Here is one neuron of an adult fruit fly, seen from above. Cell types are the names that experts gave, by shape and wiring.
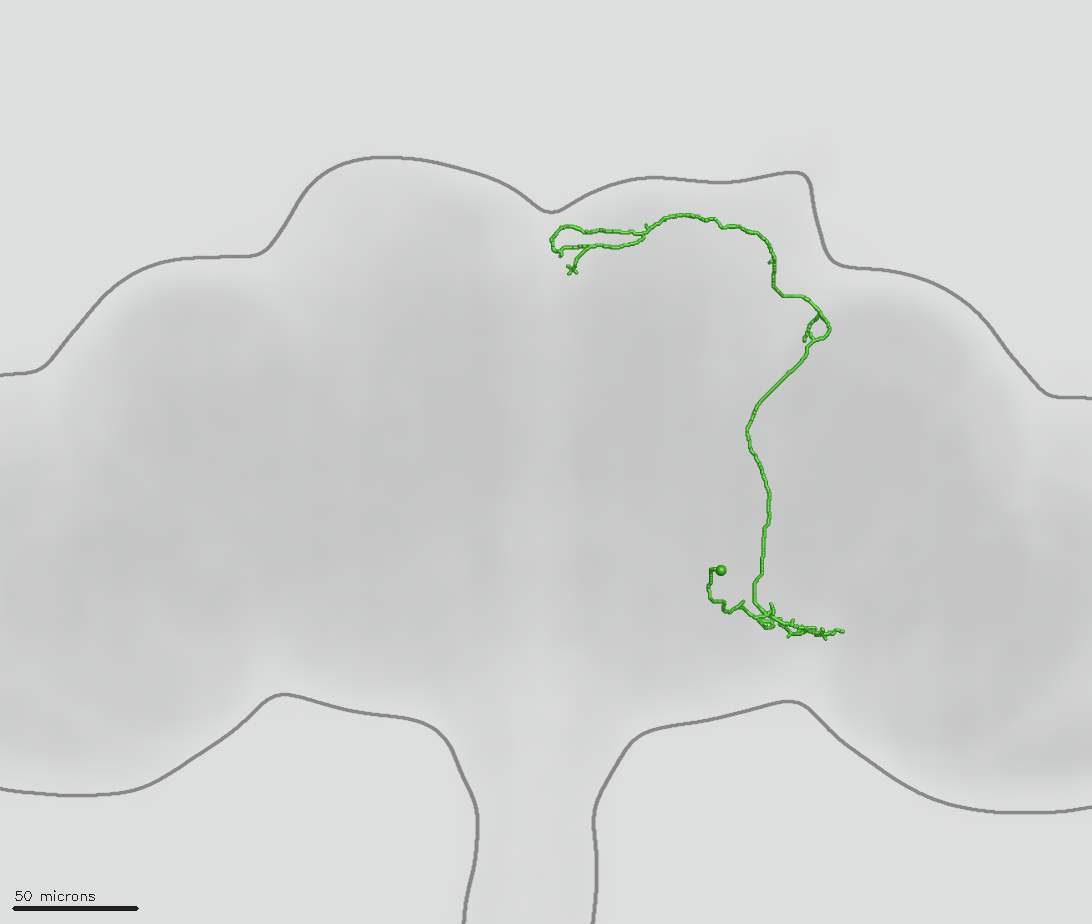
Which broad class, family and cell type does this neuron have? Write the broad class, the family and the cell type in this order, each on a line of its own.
central-brain intrinsic neuron
class Kenyon Cell
KCg-d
